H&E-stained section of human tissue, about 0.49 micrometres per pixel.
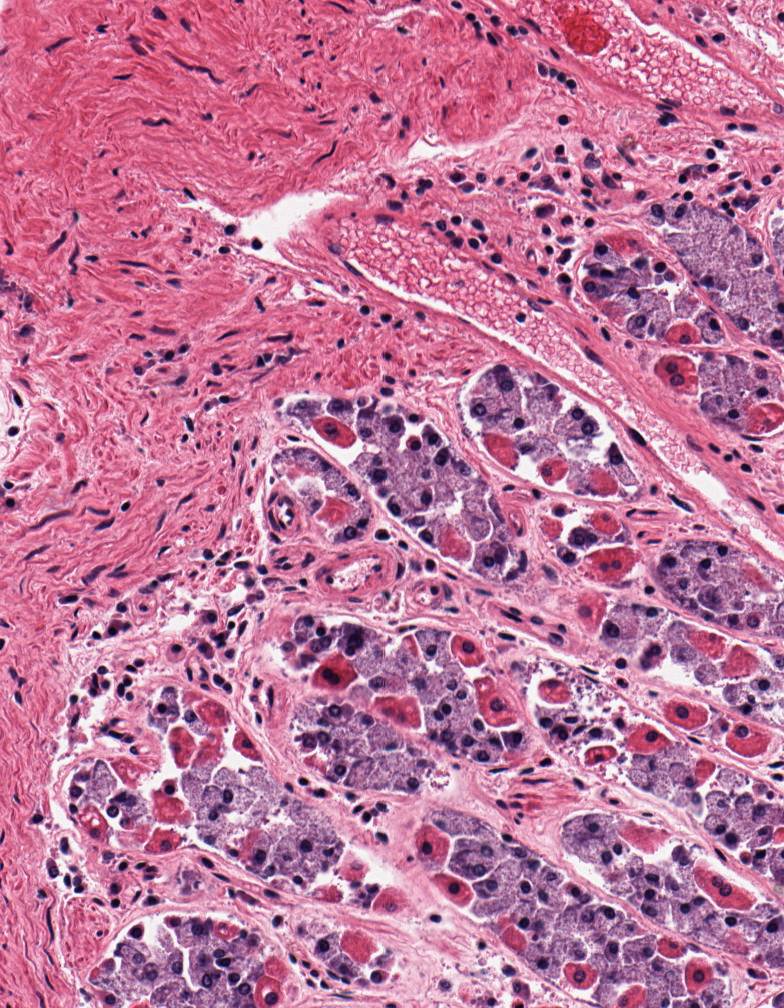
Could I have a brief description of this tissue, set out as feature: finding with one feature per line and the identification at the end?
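Gland cells: most have granular purple cytoplasm, outnumbering the pink cells
Pink cells: scattered, large, rounded, bright pink cytoplasm, one central round nucleus
Fibrous tissue: upper left, wavy pink fibres, scattered elongated dark nuclei
Band: finely vacuolated, pale pink, diagonal across upper middle and right
Name: stomach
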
